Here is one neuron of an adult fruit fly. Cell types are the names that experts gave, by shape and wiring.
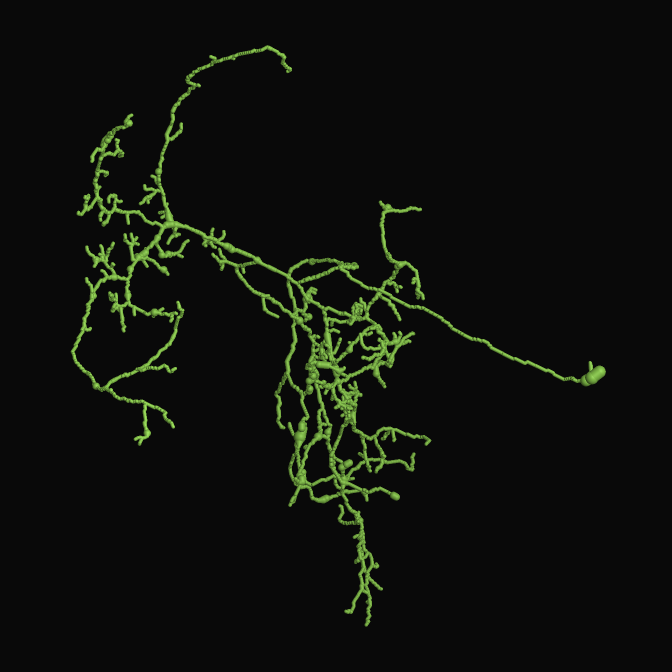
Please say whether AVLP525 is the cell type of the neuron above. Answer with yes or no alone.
yes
